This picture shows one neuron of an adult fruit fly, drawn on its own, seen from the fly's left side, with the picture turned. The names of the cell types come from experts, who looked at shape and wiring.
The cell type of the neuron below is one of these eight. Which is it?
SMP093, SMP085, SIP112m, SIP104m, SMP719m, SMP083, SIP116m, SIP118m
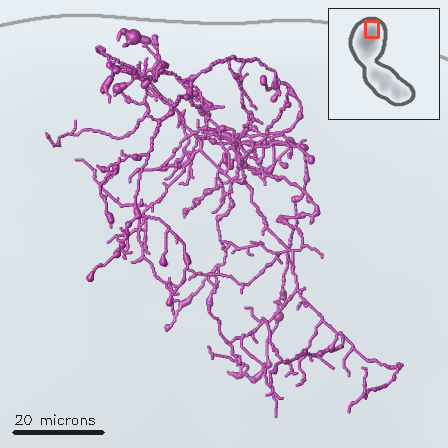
SMP093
